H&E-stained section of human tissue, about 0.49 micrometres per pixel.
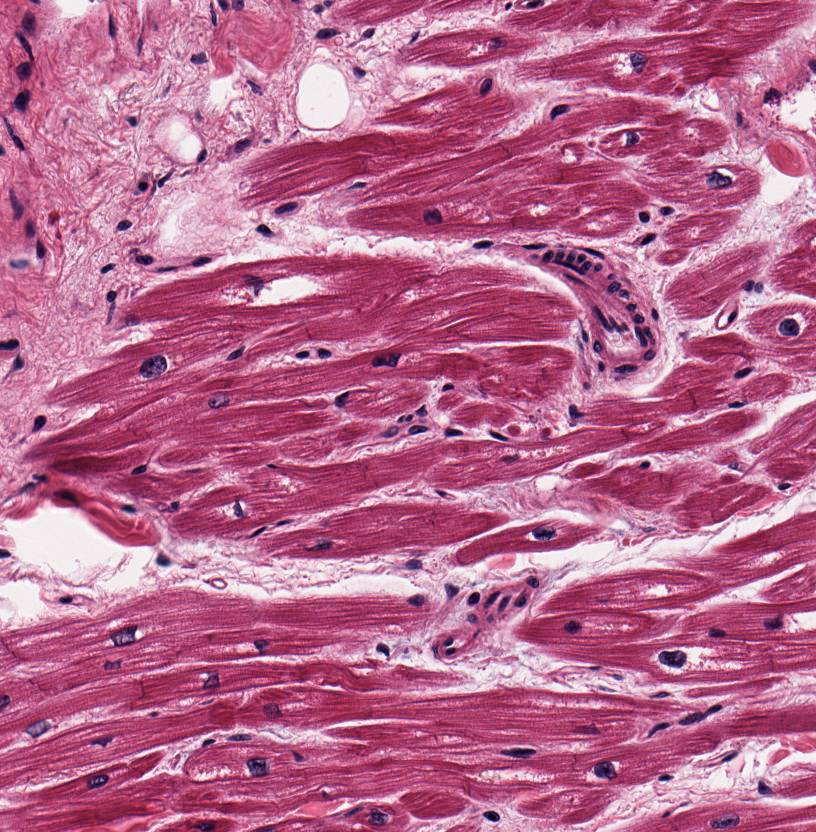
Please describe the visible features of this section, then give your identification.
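I notice first that most muscle fibres cross the field roughly horizontally, though some bundles lie obliquely. The fibres branch and join one another instead of lying as separate parallel cylinders. Their nuclei are oval, lying singly in the centre of the fibres, and at the ends of some there is a pale clear zone within the fibre. This is the atrial appendage of the heart.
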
